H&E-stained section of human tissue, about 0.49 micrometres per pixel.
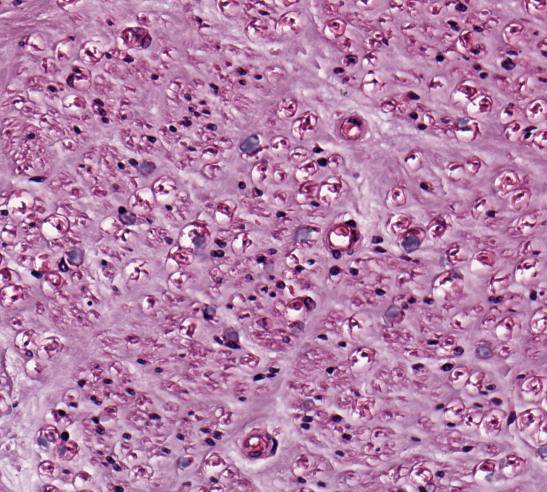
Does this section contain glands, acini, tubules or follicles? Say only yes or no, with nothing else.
No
